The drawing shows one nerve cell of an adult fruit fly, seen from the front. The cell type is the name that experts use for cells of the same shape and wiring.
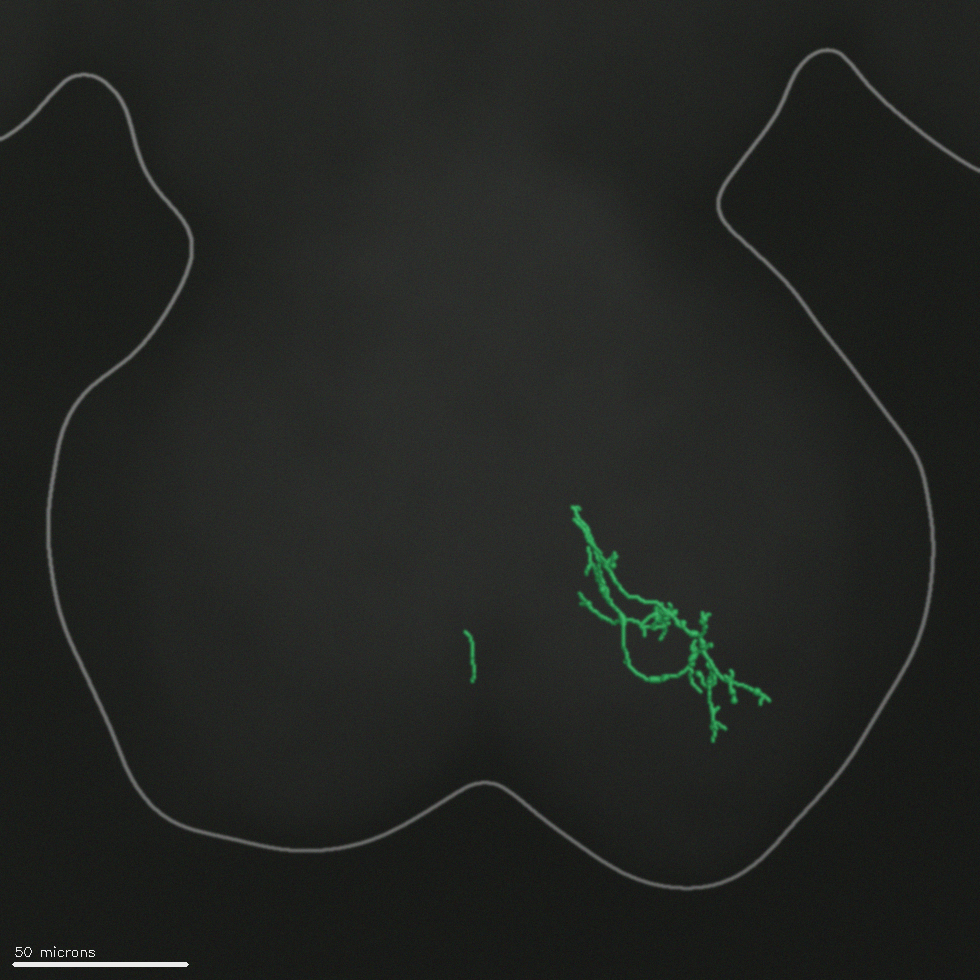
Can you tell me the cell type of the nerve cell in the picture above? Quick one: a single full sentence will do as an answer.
It is IN12B066_e that is the cell type of the nerve cell.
